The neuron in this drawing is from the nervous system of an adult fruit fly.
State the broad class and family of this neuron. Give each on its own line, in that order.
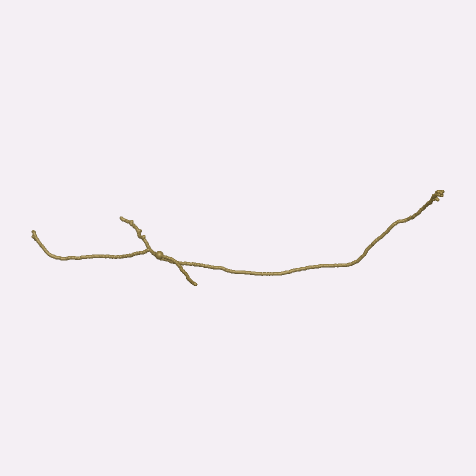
sensory neuron ascending to the brain
class mechanosensory proprioceptive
